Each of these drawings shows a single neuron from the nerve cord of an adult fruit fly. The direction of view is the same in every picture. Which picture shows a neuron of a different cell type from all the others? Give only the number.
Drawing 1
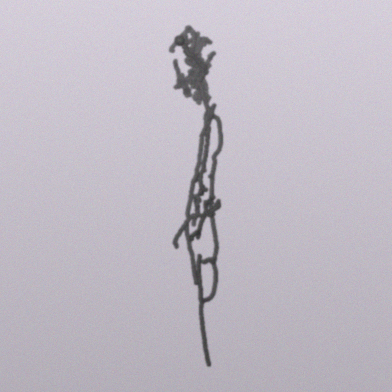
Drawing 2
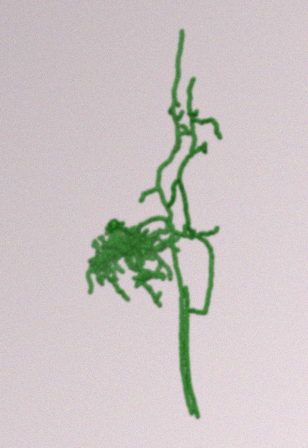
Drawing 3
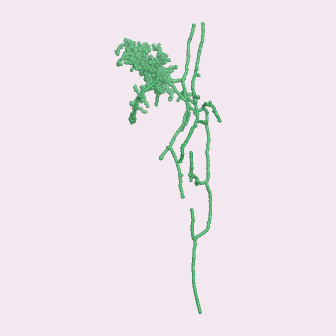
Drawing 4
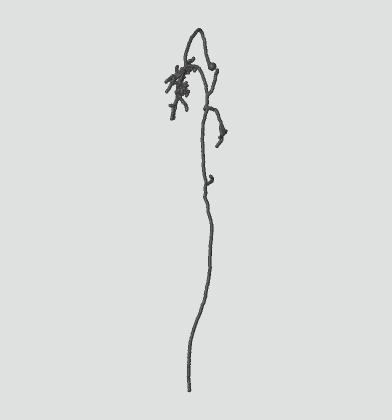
4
